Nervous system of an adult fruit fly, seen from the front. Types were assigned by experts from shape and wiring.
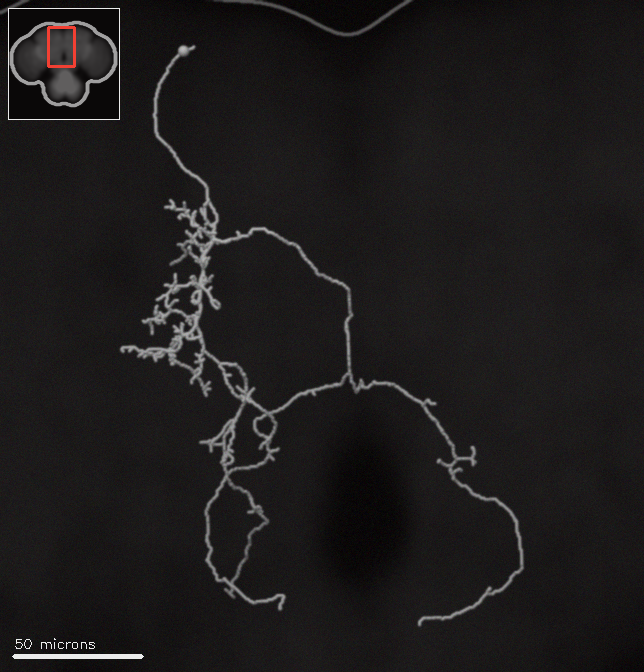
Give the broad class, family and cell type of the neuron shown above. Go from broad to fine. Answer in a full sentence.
A central-brain intrinsic neuron of hemilineage CLp1, type CL169.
